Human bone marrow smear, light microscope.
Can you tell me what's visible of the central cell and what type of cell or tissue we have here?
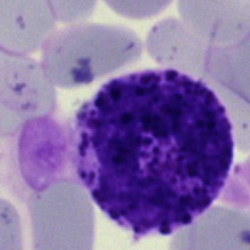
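First, the outline is round. Second, granules are scattered over the whole cell, including the place where the nucleus would lie. Third, those granules hide the outline of the nucleus. Fourth, near the centre a paler, pinkish-lilac mottled patch lies between the granules. The cell is a basophil.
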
